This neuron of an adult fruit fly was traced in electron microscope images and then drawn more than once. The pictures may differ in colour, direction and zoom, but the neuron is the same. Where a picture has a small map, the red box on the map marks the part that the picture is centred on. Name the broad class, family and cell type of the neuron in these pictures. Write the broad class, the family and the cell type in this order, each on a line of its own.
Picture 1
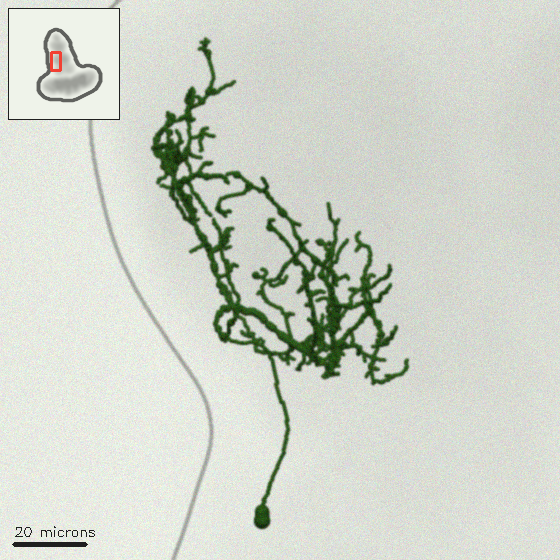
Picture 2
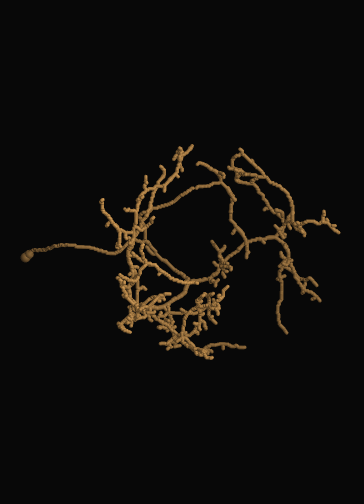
nerve-cord intrinsic neuron
hemilineage 16B
IN16B052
